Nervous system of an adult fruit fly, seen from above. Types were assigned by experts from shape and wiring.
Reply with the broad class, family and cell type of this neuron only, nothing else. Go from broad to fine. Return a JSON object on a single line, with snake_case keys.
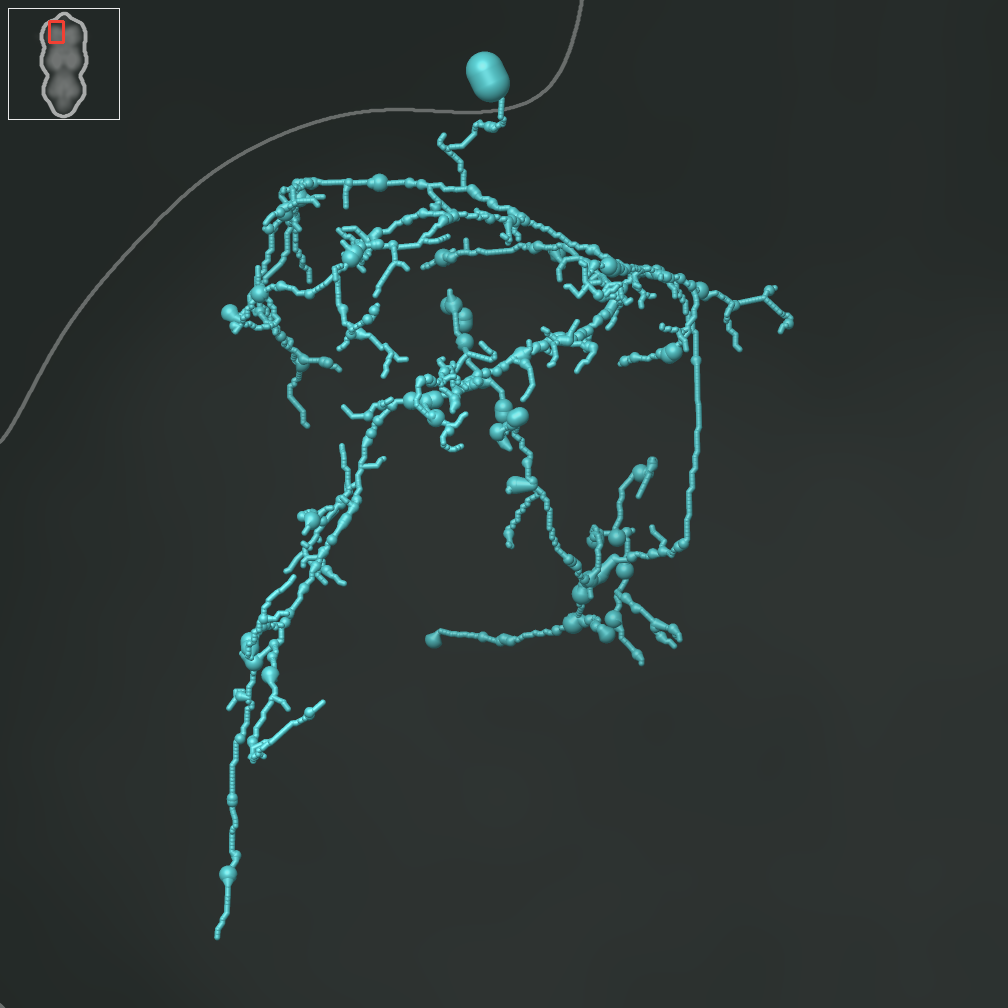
{"broad_class": "nerve-cord intrinsic neuron", "family": "hemilineage 09A", "cell_type": "IN09A069"}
